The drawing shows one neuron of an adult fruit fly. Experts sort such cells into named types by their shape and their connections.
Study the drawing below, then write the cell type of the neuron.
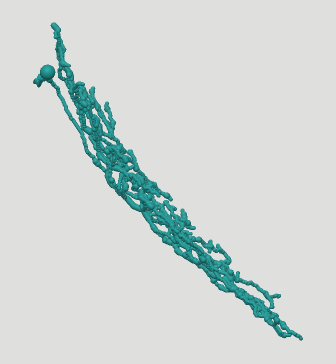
Dm18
